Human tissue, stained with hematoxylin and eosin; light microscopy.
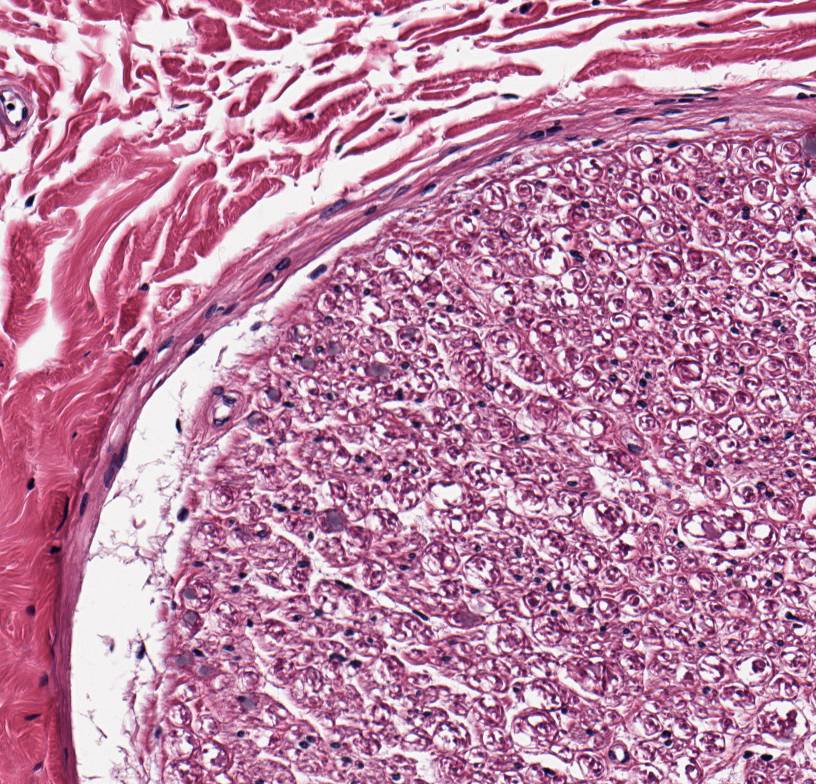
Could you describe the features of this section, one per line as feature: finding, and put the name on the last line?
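Bundle: large, rounded, in cross-section, filling right and lower field
Fibres: small round profiles, tightly packed, each a pink dot ringed by pale bubbly space
Edge: thin flattened-cell layer, elongated dark nuclei, curving along upper left
Scattered nuclei: small, dark, sparse between fibres
Name: tibial nerve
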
